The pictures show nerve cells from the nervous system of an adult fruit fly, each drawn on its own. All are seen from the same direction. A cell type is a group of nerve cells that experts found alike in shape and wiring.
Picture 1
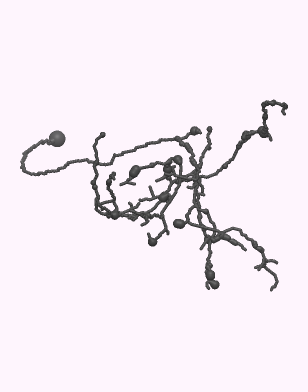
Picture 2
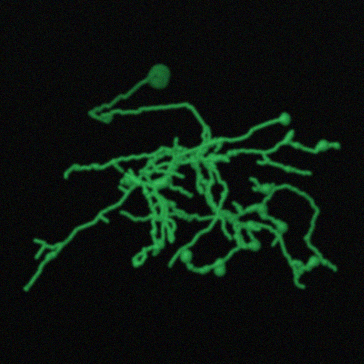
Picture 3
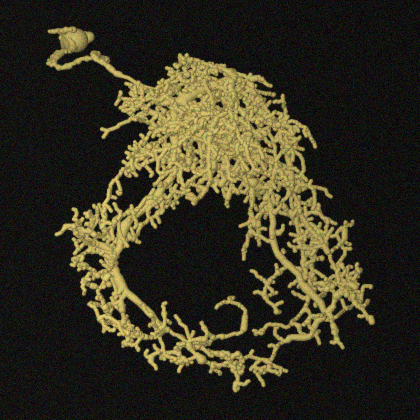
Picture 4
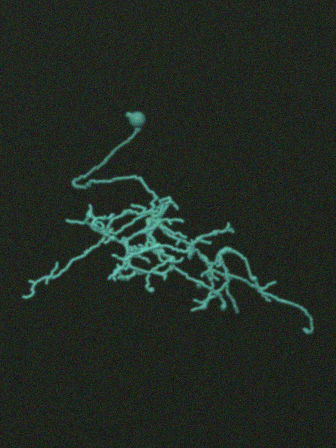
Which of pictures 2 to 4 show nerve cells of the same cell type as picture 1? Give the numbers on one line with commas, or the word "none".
2, 4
